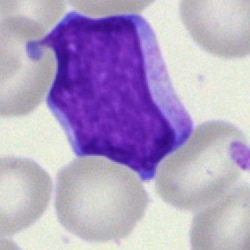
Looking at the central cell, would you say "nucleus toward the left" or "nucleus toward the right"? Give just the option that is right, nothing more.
Nucleus toward the left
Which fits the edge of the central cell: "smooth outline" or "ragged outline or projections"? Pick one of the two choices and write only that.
Ragged outline or projections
